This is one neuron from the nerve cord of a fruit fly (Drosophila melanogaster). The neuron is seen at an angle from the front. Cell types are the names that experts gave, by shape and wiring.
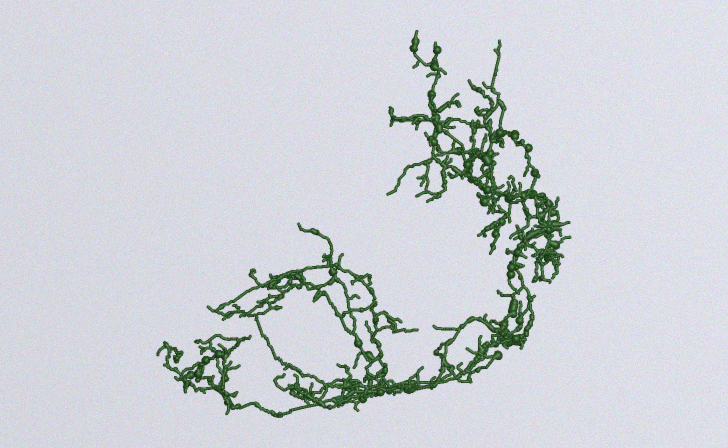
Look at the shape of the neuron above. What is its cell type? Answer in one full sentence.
The cell type to which this neuron belongs is IN13A053.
